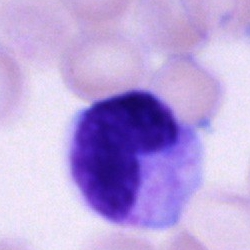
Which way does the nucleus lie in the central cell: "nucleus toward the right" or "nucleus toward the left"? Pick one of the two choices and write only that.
Nucleus toward the left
